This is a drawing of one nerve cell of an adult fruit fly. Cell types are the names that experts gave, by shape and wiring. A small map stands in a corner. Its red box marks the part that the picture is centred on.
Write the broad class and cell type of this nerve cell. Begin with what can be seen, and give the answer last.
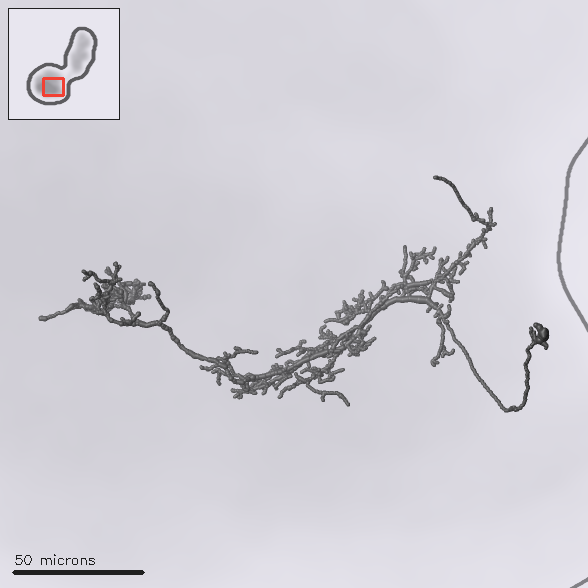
From left to right in the picture it spans about 200 microns. The picture shows dozens of branch ends. Its broad class is central-brain intrinsic neuron. Its cell type is GNG569.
